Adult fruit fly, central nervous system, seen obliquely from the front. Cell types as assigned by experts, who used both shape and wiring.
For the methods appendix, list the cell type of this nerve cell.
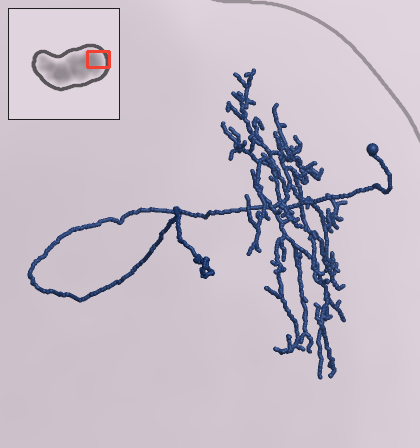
MeTu3a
